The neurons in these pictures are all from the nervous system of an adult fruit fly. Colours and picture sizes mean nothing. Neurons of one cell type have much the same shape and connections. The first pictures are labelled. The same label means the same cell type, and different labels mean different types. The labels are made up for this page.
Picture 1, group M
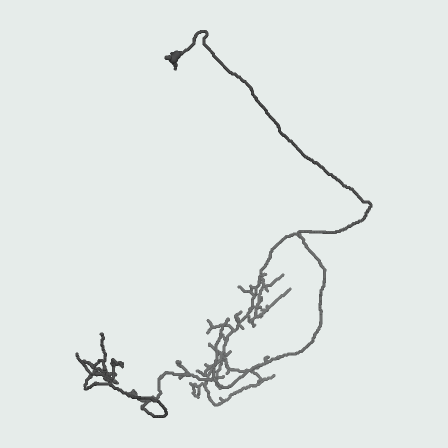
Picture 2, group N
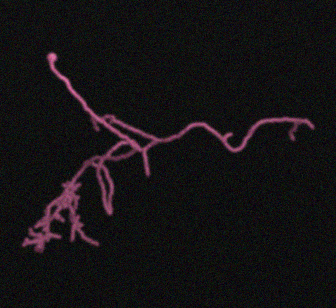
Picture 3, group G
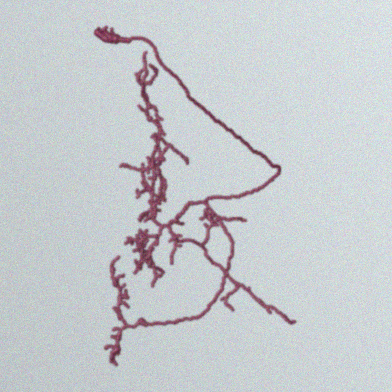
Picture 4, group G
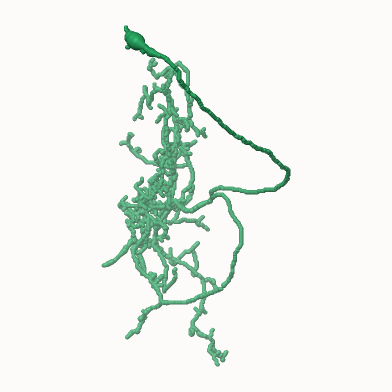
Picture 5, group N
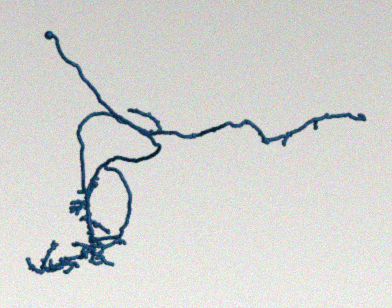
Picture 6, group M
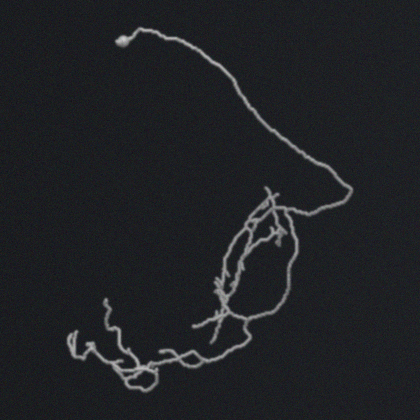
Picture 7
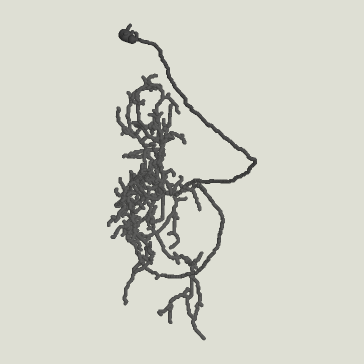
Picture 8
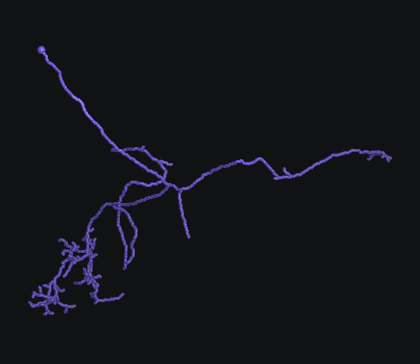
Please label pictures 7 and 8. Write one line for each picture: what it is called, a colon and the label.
7: group G
8: group N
